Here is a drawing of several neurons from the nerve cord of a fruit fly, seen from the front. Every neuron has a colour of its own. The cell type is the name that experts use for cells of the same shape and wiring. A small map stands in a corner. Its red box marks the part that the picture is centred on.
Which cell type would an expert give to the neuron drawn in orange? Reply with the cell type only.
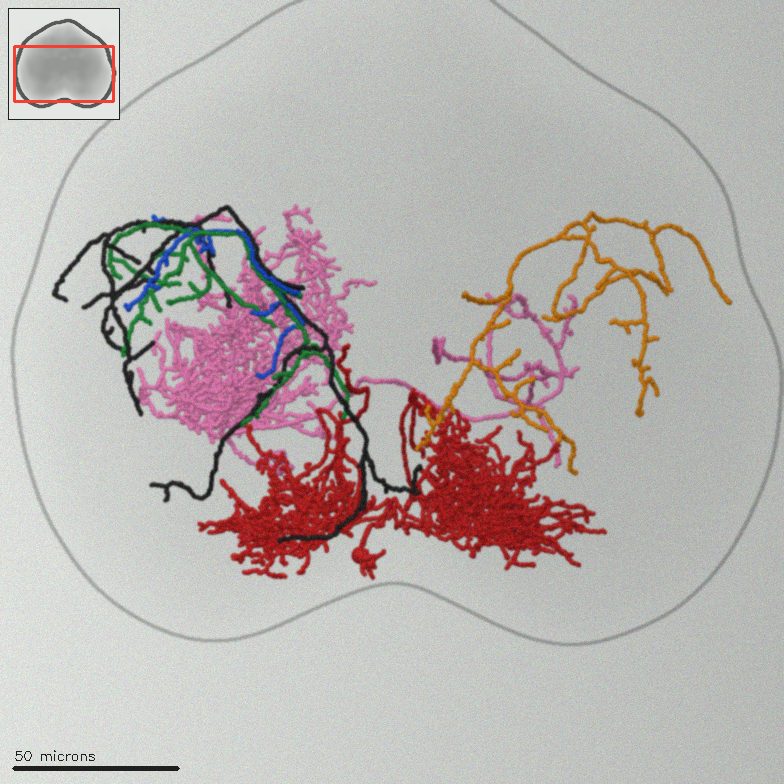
DNge028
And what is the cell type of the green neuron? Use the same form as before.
DNge019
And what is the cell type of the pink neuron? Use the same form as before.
ANXXX145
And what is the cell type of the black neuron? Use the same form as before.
DNge001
